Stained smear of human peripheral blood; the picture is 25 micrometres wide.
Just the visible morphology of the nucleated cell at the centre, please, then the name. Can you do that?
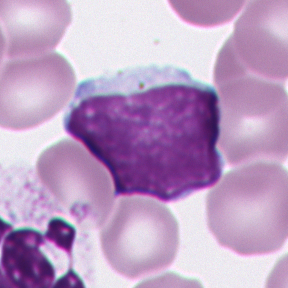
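The chromatin stains dark purple, with small paler spots scattered through it. The nucleus fills about 80% of the cell's area. The cytoplasm, pale grey-blue, is seen mostly as a narrow band along the top edge of the cell. That top edge of the cytoplasm is slightly ragged. The cell is a typical lymphocyte.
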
